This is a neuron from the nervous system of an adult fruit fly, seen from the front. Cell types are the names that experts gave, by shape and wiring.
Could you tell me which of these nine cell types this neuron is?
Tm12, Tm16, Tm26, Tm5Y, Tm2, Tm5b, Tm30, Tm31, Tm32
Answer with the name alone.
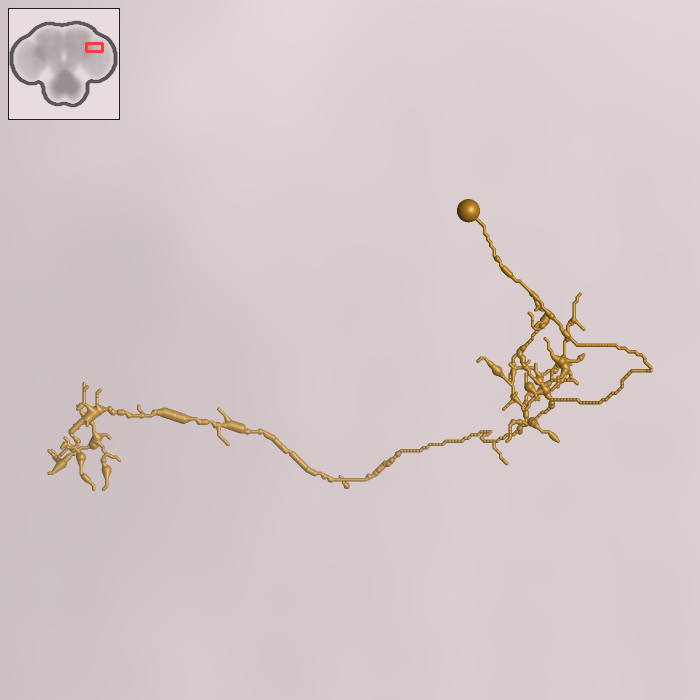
Tm5Y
